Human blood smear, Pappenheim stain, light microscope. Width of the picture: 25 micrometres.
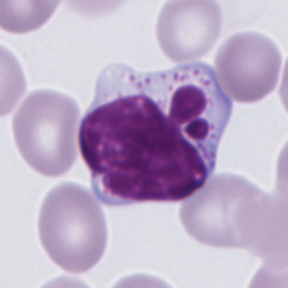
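Large granular lymphocyte with a large, irregular nucleus about 12 micrometres across, its outline folded and indented. The nucleus fills about 70% of the cell's area. The cytoplasm, pale bluish-grey, is widest at the upper right and forms only a thin rim elsewhere. Small reddish-purple granules are scattered through it, mostly above and to the right of the nucleus.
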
